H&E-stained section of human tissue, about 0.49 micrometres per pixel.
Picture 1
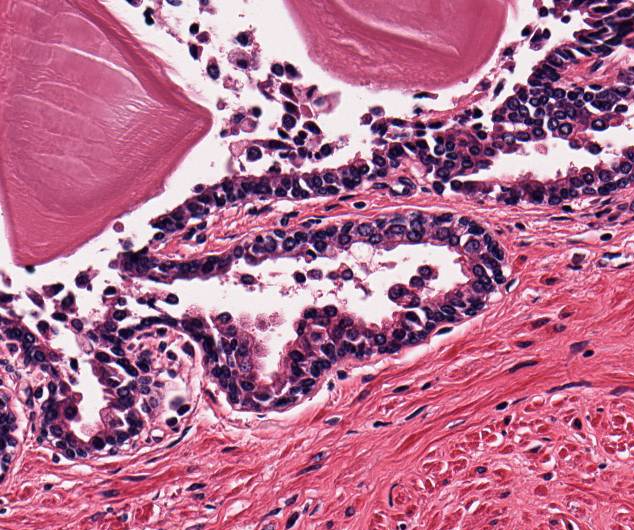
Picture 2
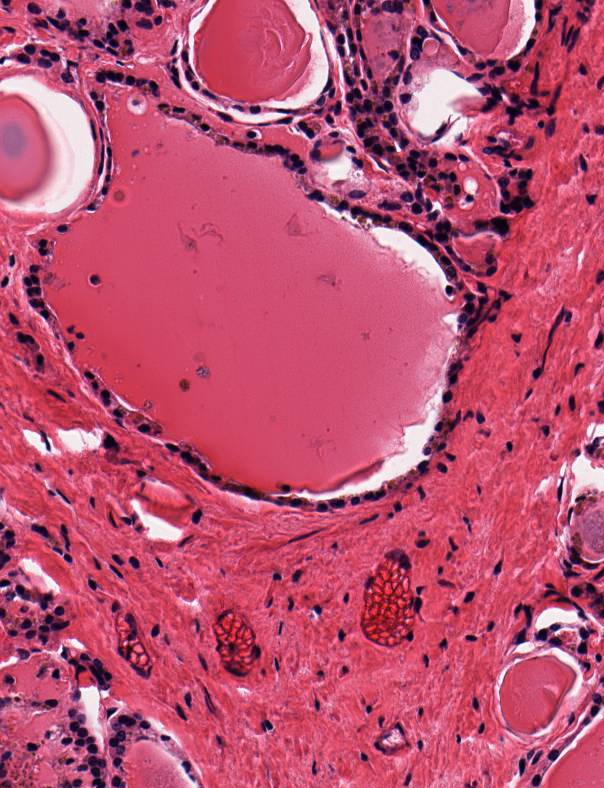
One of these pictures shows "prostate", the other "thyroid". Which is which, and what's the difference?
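Here we have prostate in picture 1 and thyroid in picture 2. In the prostate, see the two large, glassy pink bodies in the empty space along the top edge, and the central gland, elongated horizontally with a folded outline. Its epithelial cells have round, dark nuclei and scant pale cytoplasm. In the thyroid, follicles are lined by one layer of flattened to low cuboidal cells with small dark round nuclei, and dense pink fibrous stroma fills the lower and right parts, holding three small vessels packed with red blood cells.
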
